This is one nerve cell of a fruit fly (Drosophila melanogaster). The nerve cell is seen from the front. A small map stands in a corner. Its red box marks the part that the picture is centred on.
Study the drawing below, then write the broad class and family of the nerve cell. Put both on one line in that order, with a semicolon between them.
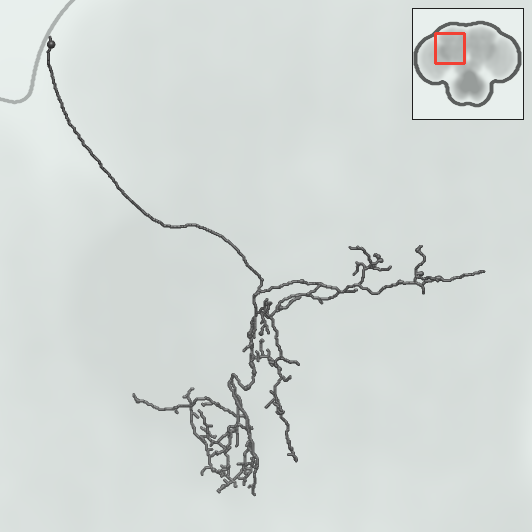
visual projection neuron; hemilineage LHl4_posterior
